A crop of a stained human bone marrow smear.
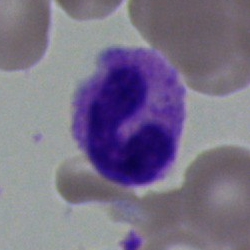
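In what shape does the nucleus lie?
It curves like a horseshoe around a paler central area.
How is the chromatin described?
Dark and densely clumped.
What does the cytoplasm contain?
Fine purplish granules.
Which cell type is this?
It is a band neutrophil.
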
